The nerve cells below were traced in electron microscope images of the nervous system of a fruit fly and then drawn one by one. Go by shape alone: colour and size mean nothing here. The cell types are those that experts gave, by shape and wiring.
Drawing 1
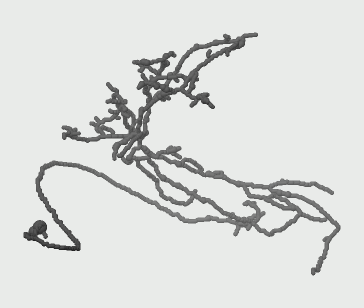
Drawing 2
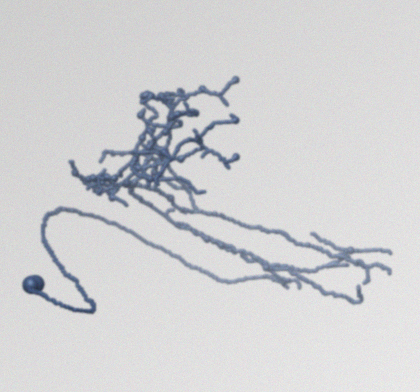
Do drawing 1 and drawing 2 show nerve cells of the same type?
yes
